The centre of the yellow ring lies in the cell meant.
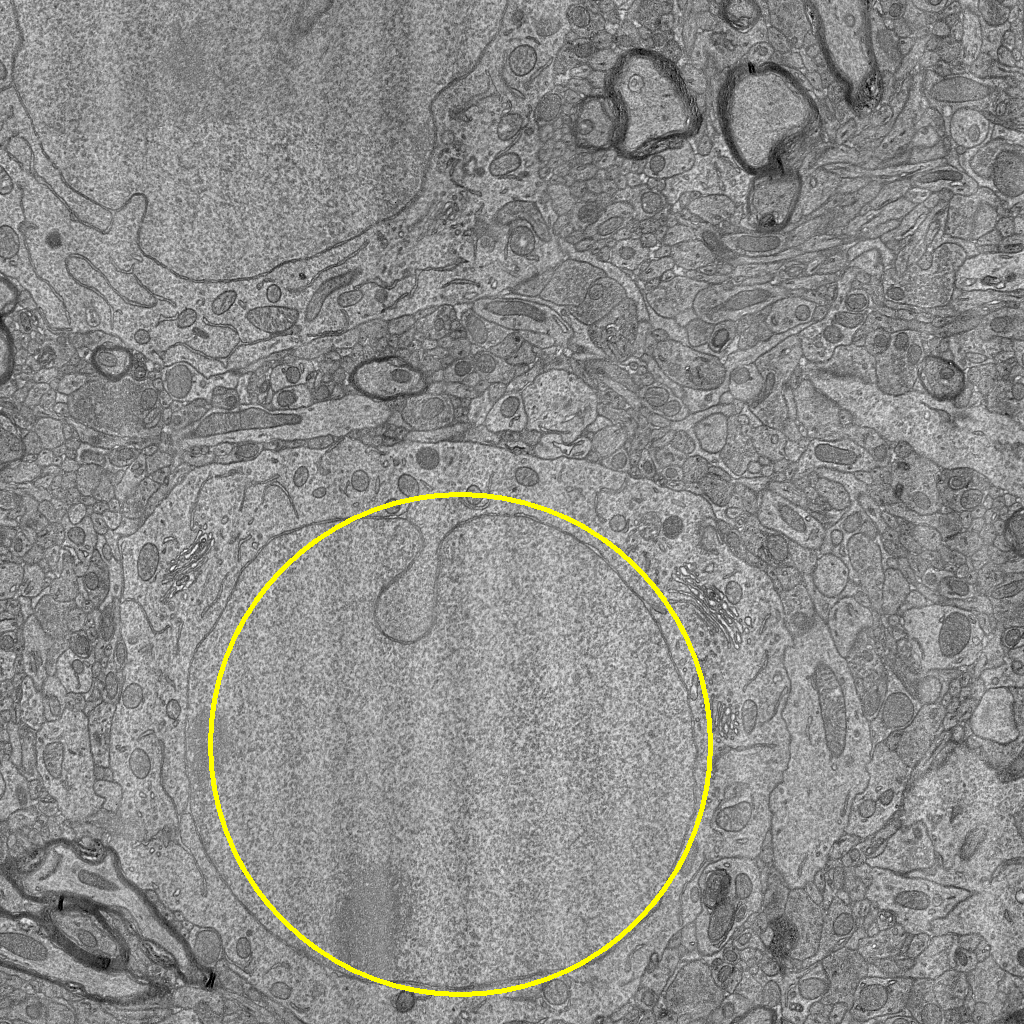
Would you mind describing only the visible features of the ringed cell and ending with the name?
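A large, round nucleus fills nearly the whole ring. One deep, narrow infolding of the nuclear envelope enters from the top. The chromatin is fine and evenly dispersed, without heavy clumps along the envelope. In the cytoplasm at the upper right of the nucleus lies a Golgi stack. The ringed cell is an excitatory neuron.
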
